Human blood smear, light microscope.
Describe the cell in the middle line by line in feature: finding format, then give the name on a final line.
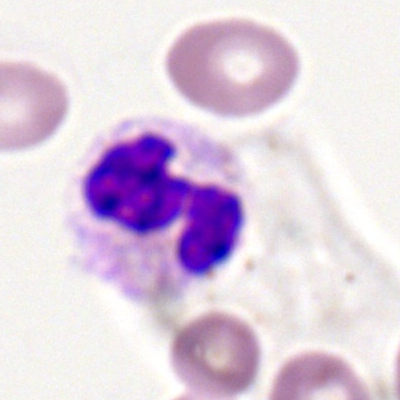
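Nucleus: divided into two lobes.
Bigger lobe: over on the left of the cell.
Cytoplasm: pale pinkish-lilac.
Granules: just fine, faint ones.
Verdict: segmented neutrophil.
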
